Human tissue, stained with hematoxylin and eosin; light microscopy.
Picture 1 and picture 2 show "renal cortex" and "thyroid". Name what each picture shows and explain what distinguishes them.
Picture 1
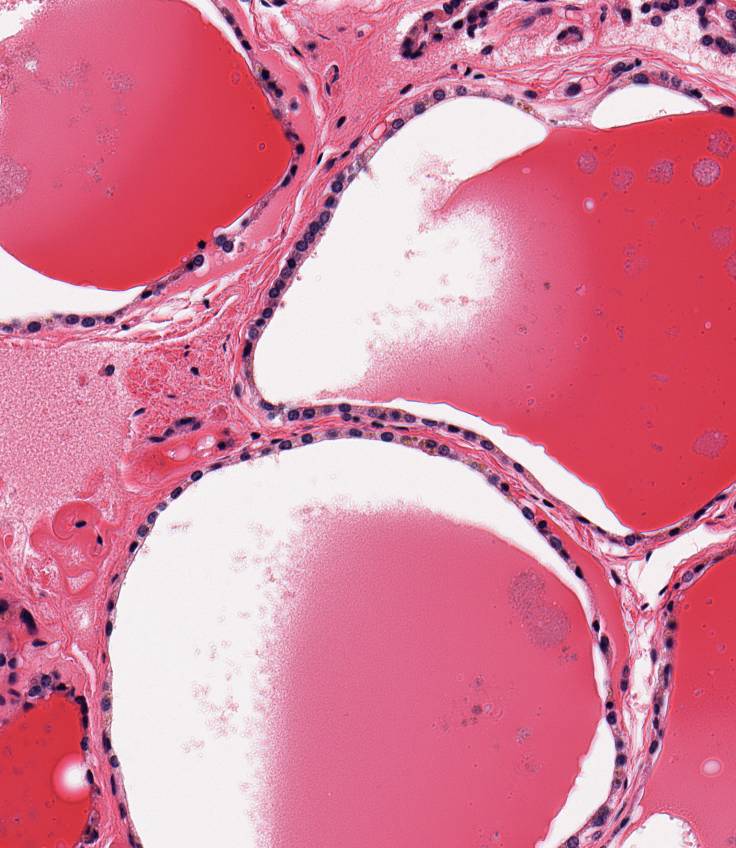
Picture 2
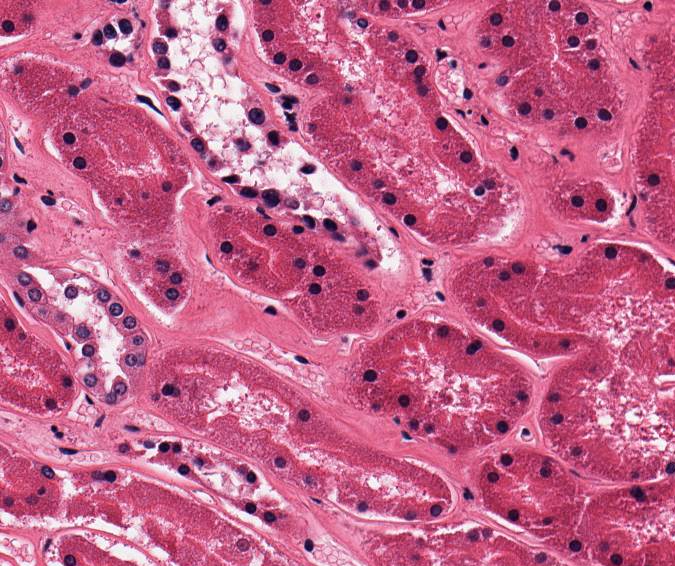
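Here the thyroid is in picture 1 and the renal cortex in picture 2. Picture 1 has follicles lined by a single layer of flattened to low cuboidal cells, their small dark nuclei in one row along the wall. Thin pink fibrous septa with few cells separate them, and the colloid of the large right-hand follicle carries scattered pale round spots. Picture 2 instead is packed with tubules, many elongated and running diagonally from upper left to lower right, most lined by cells rich in granular deep pink cytoplasm.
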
